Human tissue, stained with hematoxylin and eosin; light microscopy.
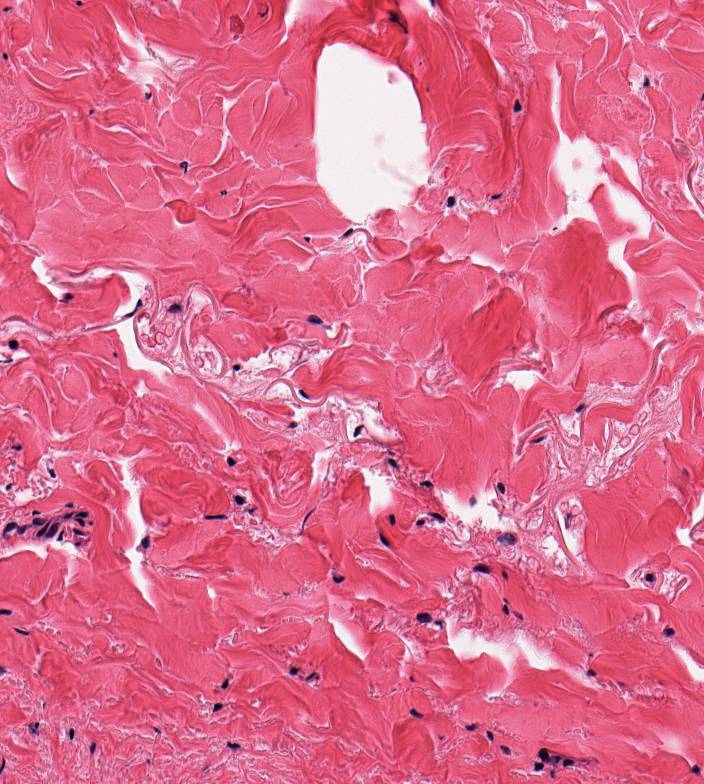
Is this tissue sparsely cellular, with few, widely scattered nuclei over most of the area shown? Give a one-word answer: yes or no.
Yes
